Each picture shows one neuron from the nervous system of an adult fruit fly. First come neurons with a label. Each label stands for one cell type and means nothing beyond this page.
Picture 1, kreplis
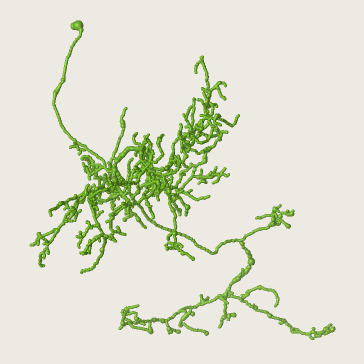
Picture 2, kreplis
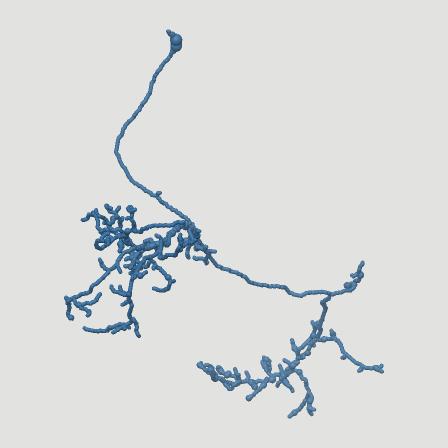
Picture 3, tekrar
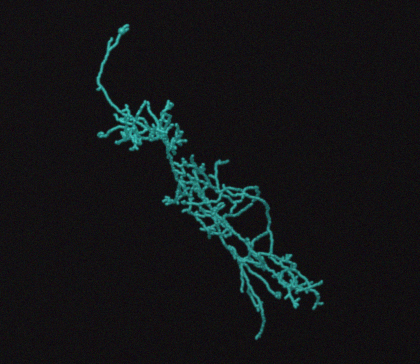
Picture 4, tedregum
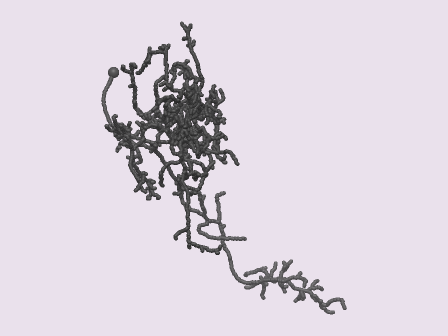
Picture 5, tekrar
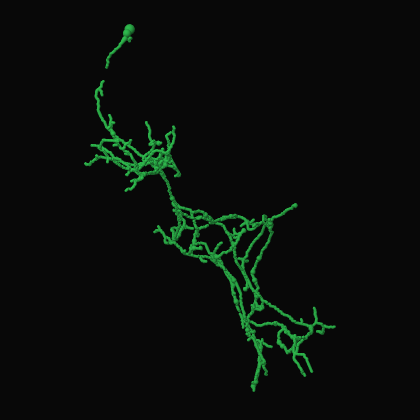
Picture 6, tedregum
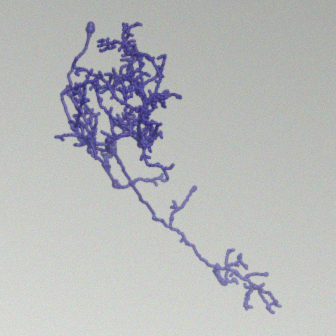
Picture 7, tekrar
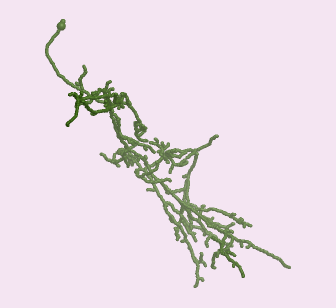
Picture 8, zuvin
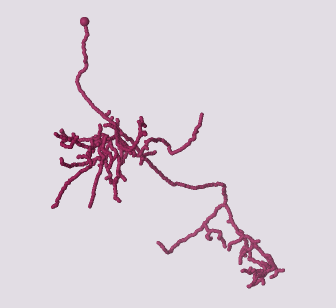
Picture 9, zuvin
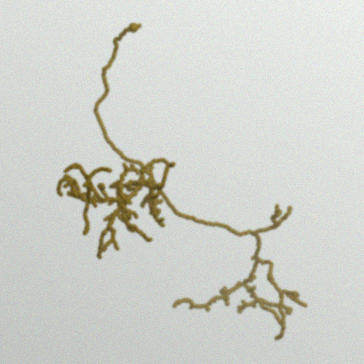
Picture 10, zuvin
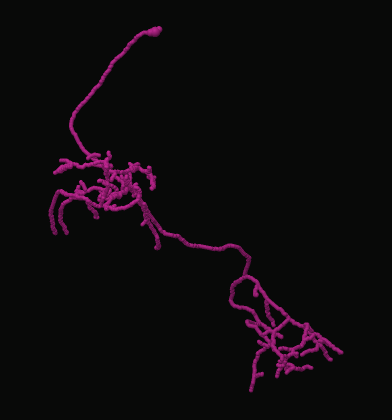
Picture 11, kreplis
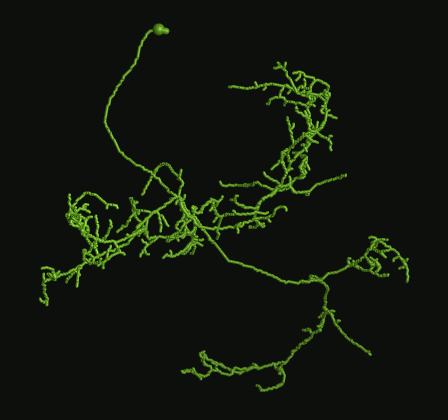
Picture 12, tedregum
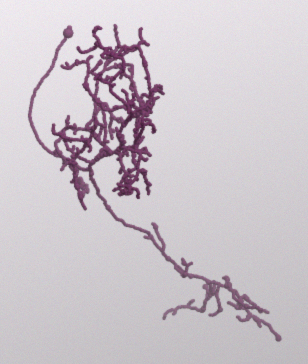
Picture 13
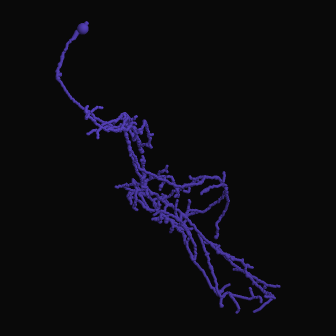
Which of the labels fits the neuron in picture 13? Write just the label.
tekrar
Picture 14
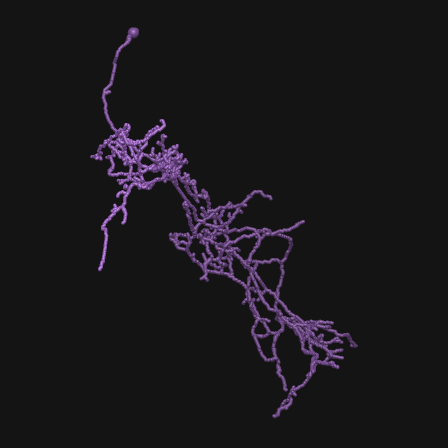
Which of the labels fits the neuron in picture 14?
tekrar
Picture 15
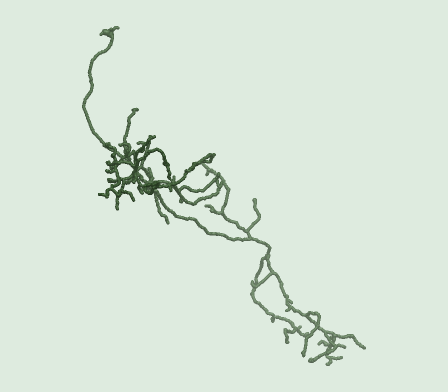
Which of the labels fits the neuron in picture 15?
zuvin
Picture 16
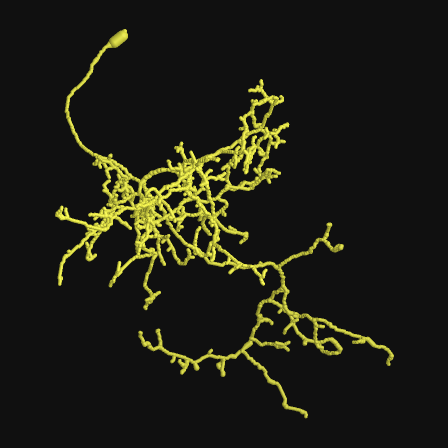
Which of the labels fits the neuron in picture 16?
kreplis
